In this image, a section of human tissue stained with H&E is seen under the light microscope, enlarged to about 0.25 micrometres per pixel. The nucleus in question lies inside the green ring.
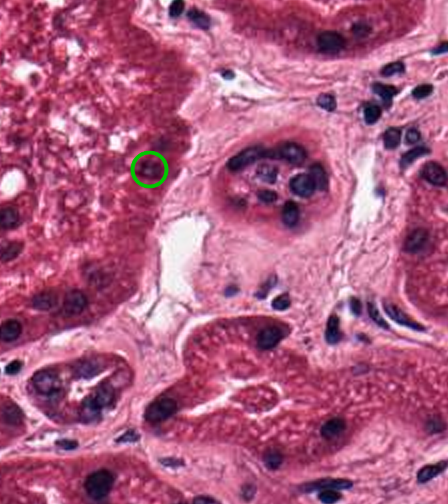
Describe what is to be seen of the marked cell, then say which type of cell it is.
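The nucleus is dark and roughly round, with a somewhat blurred edge, and sits toward the outer side of the cell. The cytoplasm is deep red and coarsely granular, surrounding the nucleus on all sides. No clear boundary separates this cell from the neighbouring cytoplasm; its outline merges into the rest of the tubule wall. The cell lies in the wall of a tubule, along its outer border, where the tubule meets pale pink fibrous tissue. This is a proximal tubule cell.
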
